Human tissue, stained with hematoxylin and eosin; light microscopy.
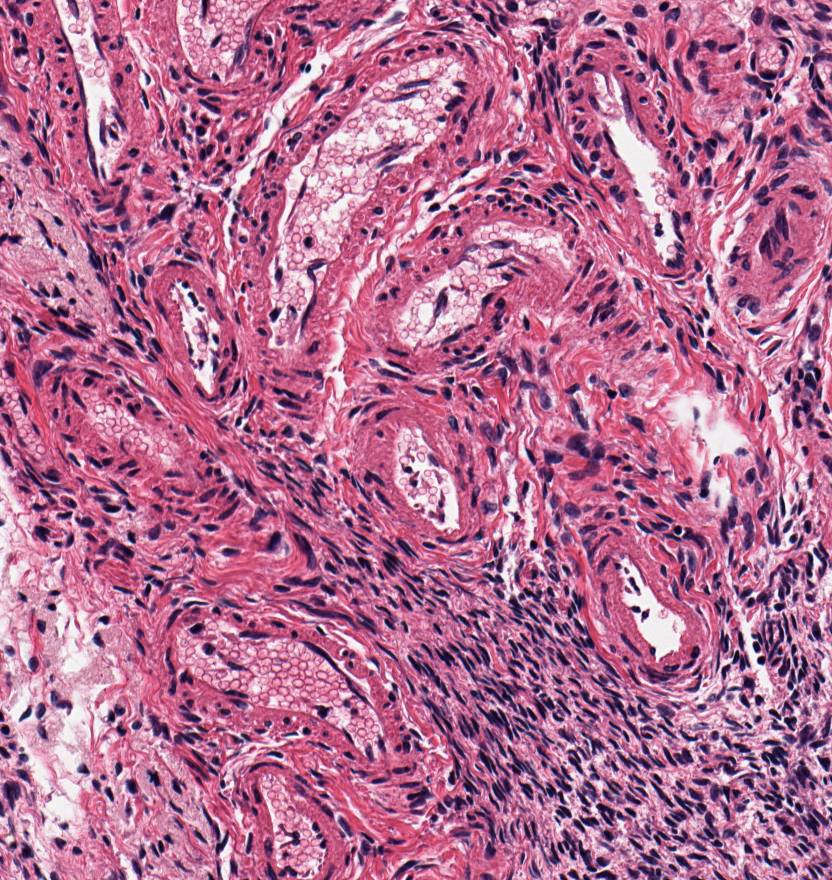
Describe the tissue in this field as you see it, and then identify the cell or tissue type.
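Thick-walled, elongated, curving tubular profiles crowd the upper and left parts of the field. Walls: pink fibrillary layers, elongated nuclei running concentrically around each lumen. Between them, pink fibrous stroma with scattered spindle-shaped nuclei. Lower right: densely packed spindle cells, dark elongated nuclei in parallel streams. This is ovary.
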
